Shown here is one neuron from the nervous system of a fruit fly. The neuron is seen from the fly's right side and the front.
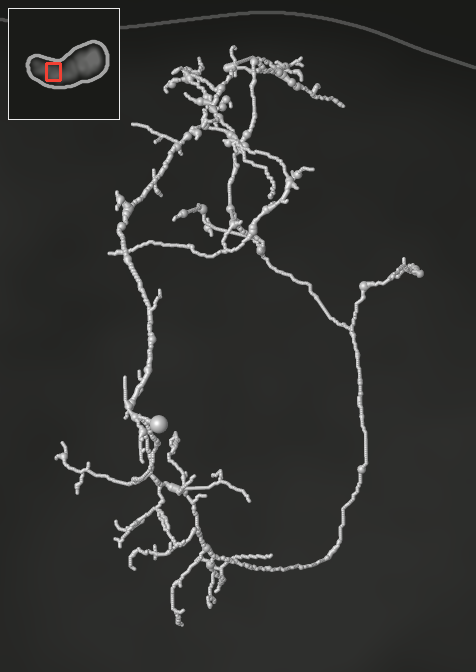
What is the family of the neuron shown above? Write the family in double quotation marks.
"hemilineage 17A"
